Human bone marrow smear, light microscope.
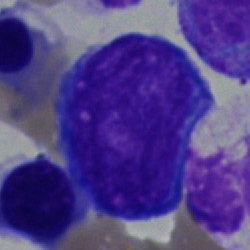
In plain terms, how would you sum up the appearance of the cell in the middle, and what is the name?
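The cell outline is irregular, with a shallow indentation on the right side. The nucleus occupies almost the entire cell. Chromatin is finely dispersed, not coarsely clumped. Cytoplasm is limited to a thin rim staining deep blue. This cell is a proerythroblast.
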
